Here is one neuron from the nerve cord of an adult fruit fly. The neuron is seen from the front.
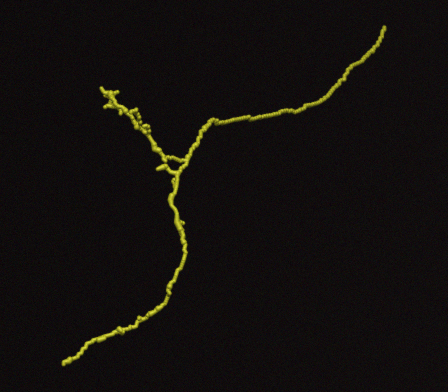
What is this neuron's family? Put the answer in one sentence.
The family is class mechanosensory tactile.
